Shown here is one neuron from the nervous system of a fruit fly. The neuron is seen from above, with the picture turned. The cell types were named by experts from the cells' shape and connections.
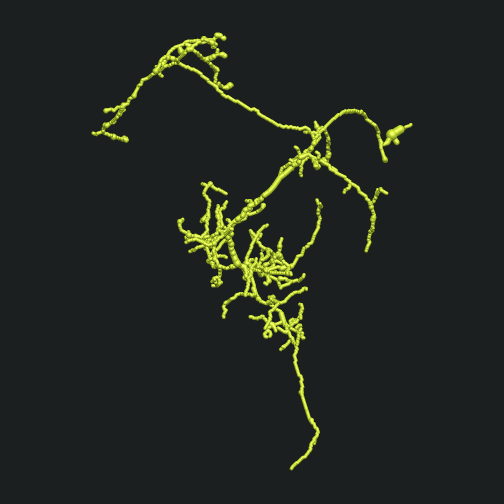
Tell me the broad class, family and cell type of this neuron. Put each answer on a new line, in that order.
nerve-cord intrinsic neuron
hemilineage 04B
IN04B079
